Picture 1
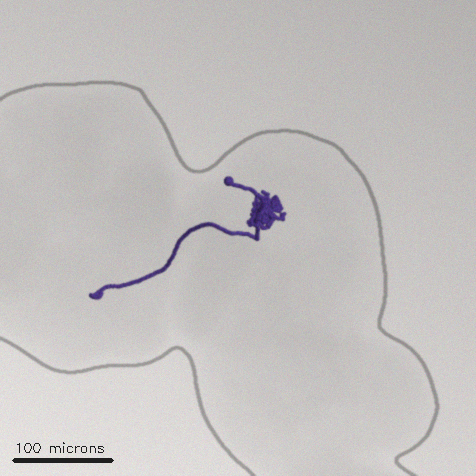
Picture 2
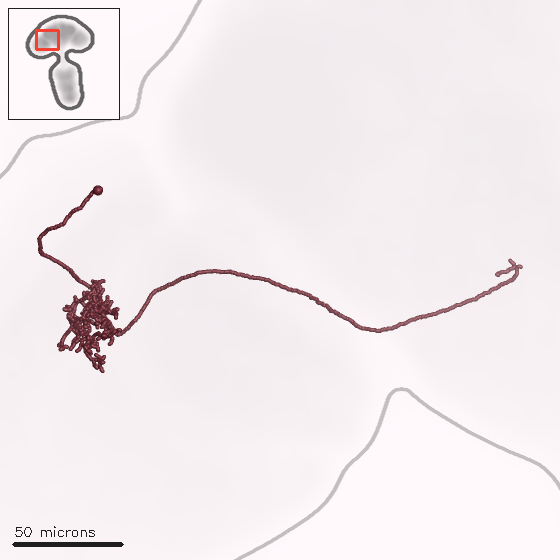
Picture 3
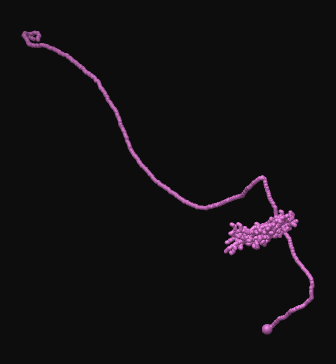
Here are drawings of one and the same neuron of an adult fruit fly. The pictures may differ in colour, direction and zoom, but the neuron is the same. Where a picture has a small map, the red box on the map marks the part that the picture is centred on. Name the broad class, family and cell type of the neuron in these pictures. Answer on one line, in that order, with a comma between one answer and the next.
visual projection neuron, MeVP, MeVP6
